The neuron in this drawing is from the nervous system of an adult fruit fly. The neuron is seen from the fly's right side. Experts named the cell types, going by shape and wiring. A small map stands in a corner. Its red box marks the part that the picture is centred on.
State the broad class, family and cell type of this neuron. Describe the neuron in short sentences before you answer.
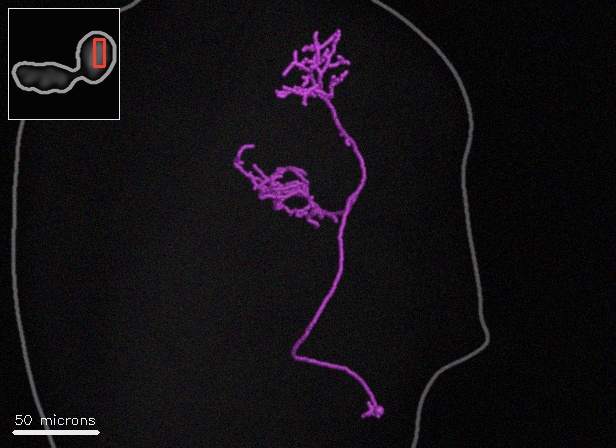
Its cell body lies at the bottom of the picture. By the scale bar it is about 250 microns tall in this view. This is a central-brain intrinsic neuron. Its family is hemilineage LALv1_dorsal. It is of cell type FB1A.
